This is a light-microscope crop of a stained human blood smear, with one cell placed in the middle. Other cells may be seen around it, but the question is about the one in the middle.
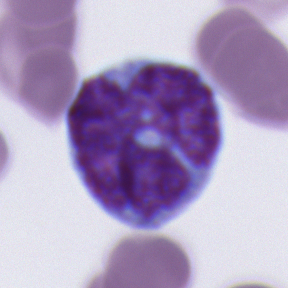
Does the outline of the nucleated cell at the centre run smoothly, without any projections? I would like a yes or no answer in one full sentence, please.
Yes, this cell's outline runs smooth, without projections.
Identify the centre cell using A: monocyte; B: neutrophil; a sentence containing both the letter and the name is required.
The cell centered in the crop is a monocyte, making option A the correct pick.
